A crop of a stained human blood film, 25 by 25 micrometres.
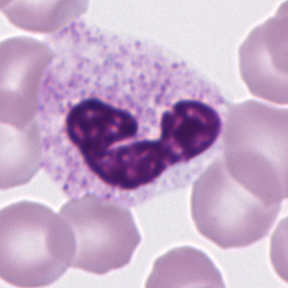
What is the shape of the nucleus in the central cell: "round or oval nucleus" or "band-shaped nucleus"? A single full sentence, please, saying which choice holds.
The nucleus is a bent band and not a compact round or oval mass, and has no lobes.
